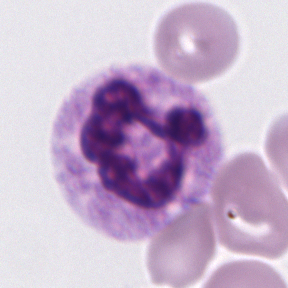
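Segmented neutrophil, the nucleated cell at the centre of a stained smear of human peripheral blood. Its outline is round and smooth, without surface projections. The nucleus is divided into several lobes linked by thin strands, and these lobes curve around a paler central area of cytoplasm. The chromatin is dark purple and coarsely clumped.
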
